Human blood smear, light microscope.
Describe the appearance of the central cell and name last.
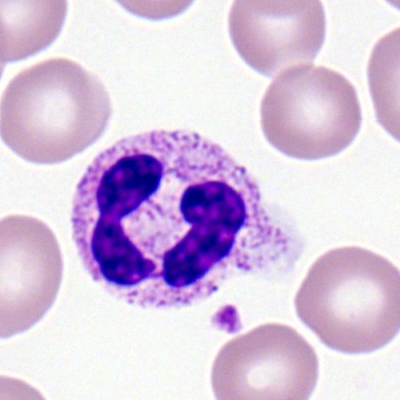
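Sure, the nucleus is split into two lobes, both curved and facing each other across the middle of the cell. Around them there's plenty of pale pink cytoplasm, filled with fine lilac-pink granules. It's a segmented neutrophil.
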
